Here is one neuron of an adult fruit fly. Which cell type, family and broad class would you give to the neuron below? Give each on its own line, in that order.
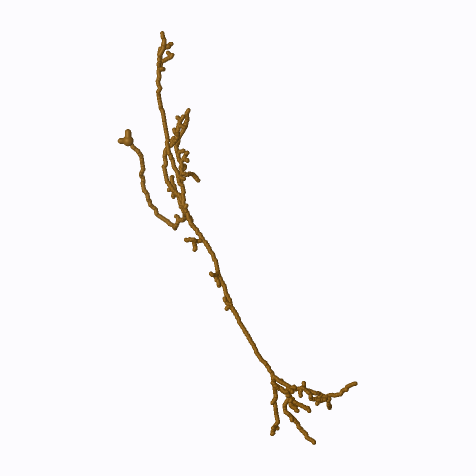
IN19A114
hemilineage 19A
nerve-cord intrinsic neuron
